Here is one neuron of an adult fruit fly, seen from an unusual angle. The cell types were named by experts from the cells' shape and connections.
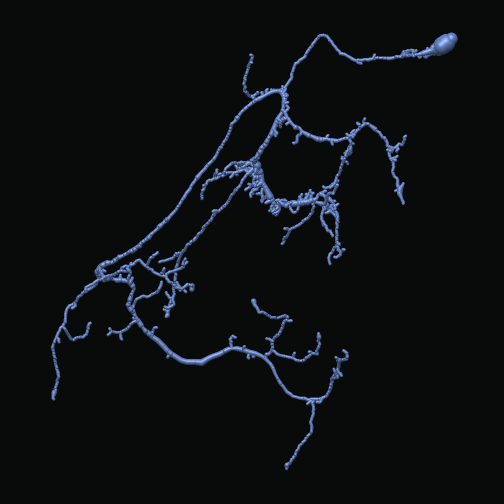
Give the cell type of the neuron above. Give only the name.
IN19B002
